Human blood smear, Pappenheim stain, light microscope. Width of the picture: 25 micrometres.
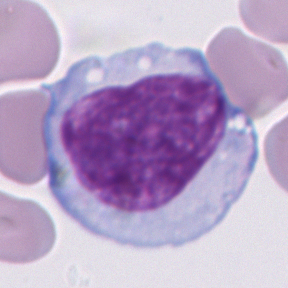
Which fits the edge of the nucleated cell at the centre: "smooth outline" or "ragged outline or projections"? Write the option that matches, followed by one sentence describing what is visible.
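Ragged outline or projections. The cell border is irregular and slightly wavy, with small bumps along the top edge.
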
